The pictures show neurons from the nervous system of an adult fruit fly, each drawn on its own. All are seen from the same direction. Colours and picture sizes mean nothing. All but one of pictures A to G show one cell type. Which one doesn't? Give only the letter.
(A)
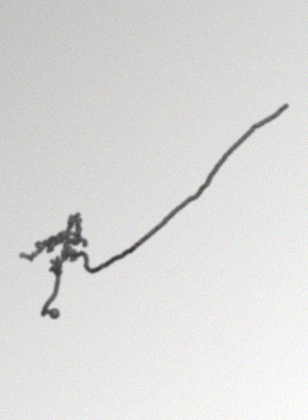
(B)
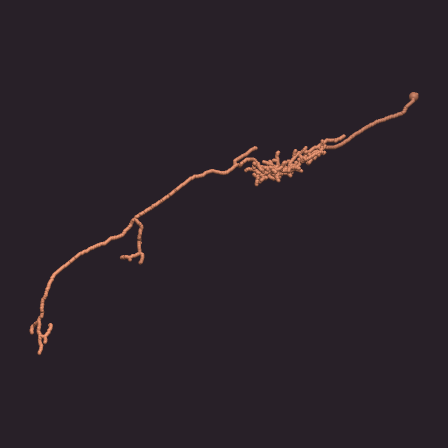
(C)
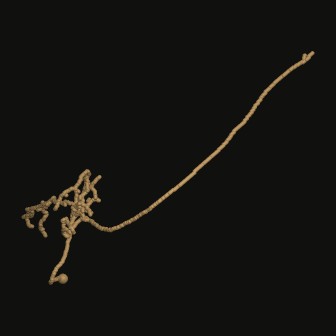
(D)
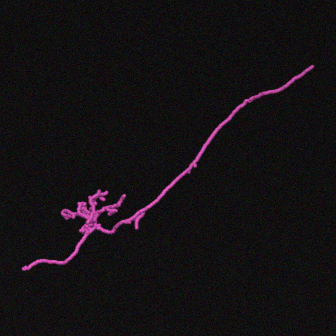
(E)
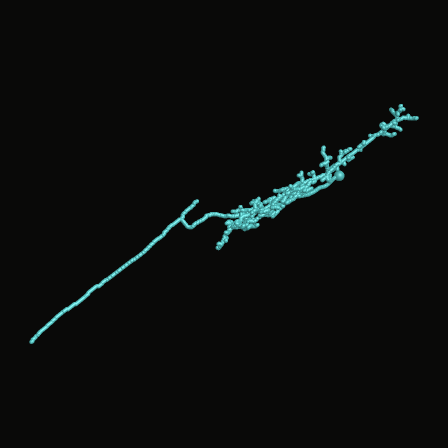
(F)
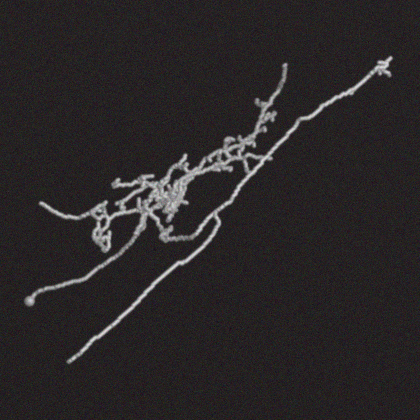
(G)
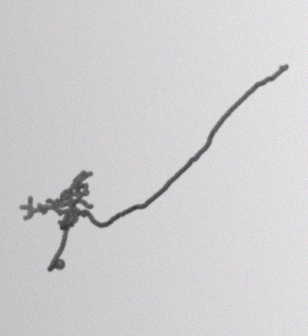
B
